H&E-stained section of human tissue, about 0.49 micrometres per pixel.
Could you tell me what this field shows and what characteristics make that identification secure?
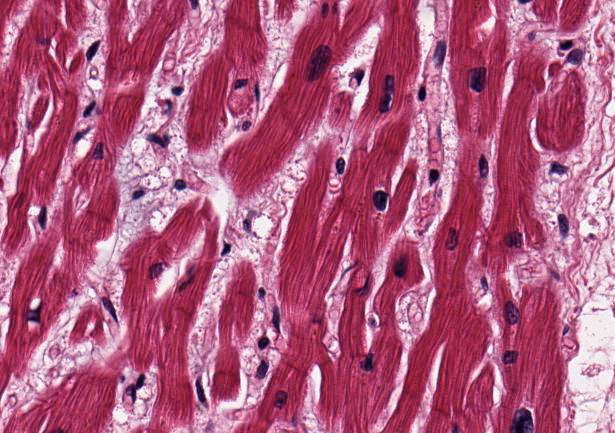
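Tissue: myocardium. Several fibres branch and join neighbours; each has a single dark oval central nucleus.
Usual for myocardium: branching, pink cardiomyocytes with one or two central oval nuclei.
Cytoplasm deeply eosinophilic, with fine lines along the fibre length.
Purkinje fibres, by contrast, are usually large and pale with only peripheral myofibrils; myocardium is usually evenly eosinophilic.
Between fibres, pale tissue with scattered small dark nuclei.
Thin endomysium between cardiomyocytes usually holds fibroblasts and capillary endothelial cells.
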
